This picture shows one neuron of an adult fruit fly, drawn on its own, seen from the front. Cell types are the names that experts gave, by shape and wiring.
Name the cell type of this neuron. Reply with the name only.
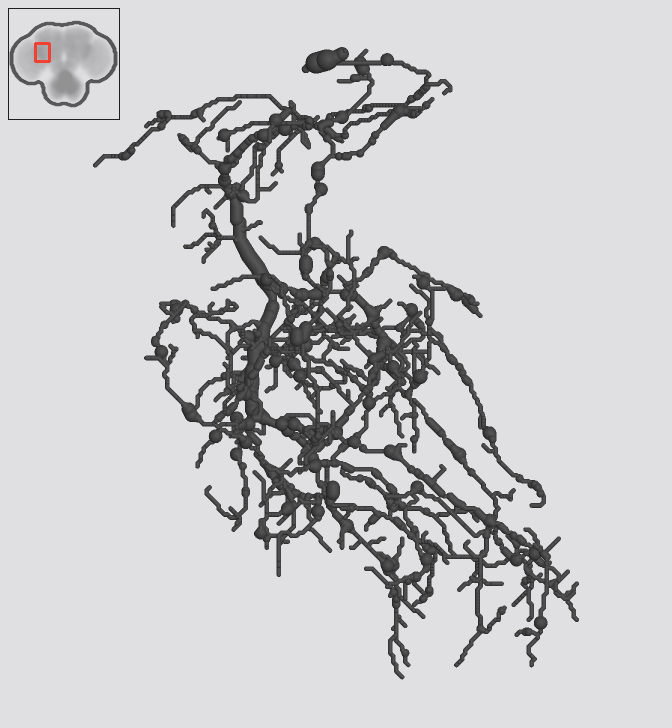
AVLP222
